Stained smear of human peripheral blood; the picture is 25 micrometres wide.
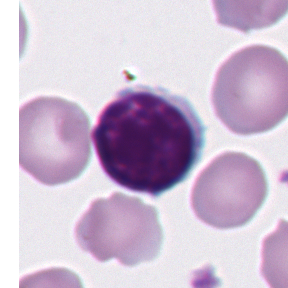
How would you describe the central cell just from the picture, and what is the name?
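Features: nucleus occupies nearly all of the cell. Cytoplasm reduced to a thin rim around the nucleus, clearest along the upper right. No granules visible in the cytoplasm. Name: typical lymphocyte.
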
